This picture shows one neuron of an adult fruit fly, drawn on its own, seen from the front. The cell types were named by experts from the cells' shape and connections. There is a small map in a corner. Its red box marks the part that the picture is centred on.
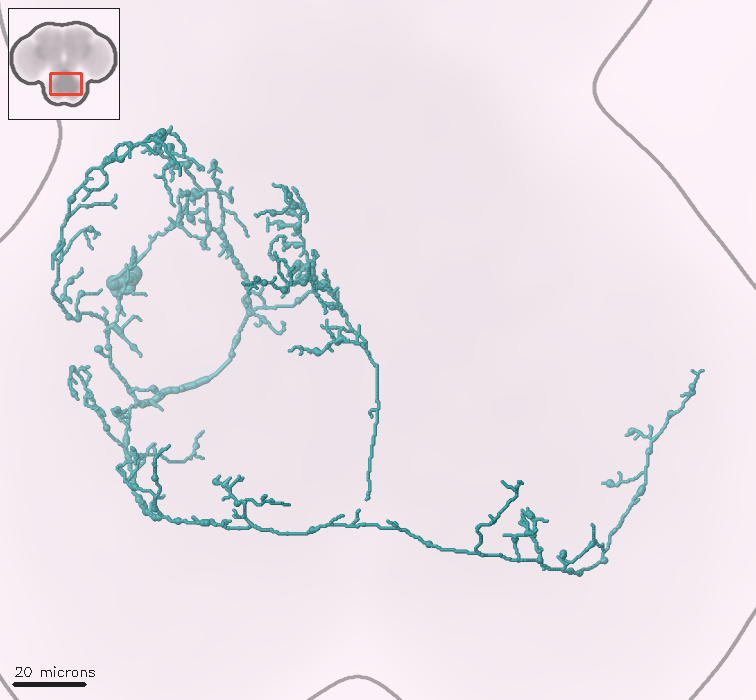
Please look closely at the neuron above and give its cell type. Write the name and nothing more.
IN19A060_a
